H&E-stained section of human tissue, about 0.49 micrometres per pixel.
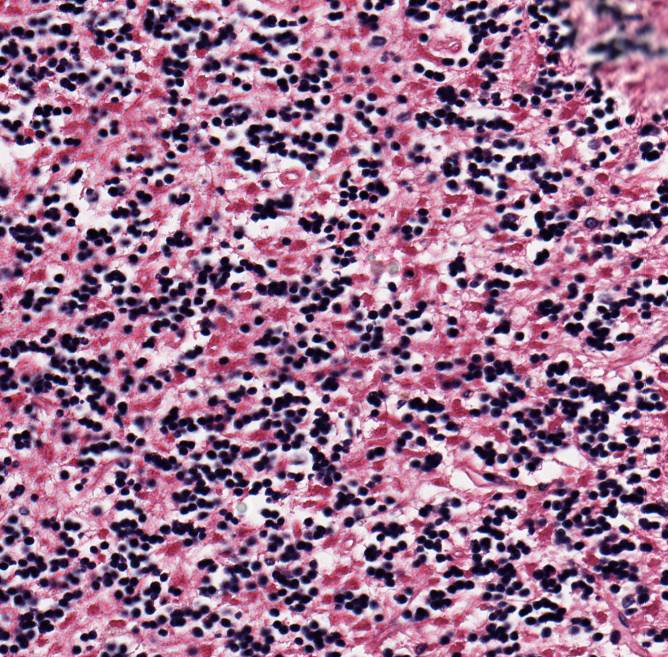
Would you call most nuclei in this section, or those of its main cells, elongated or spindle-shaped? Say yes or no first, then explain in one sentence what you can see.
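No. The predominant nuclei are small, round and uniformly dark, with little visible cytoplasm.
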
